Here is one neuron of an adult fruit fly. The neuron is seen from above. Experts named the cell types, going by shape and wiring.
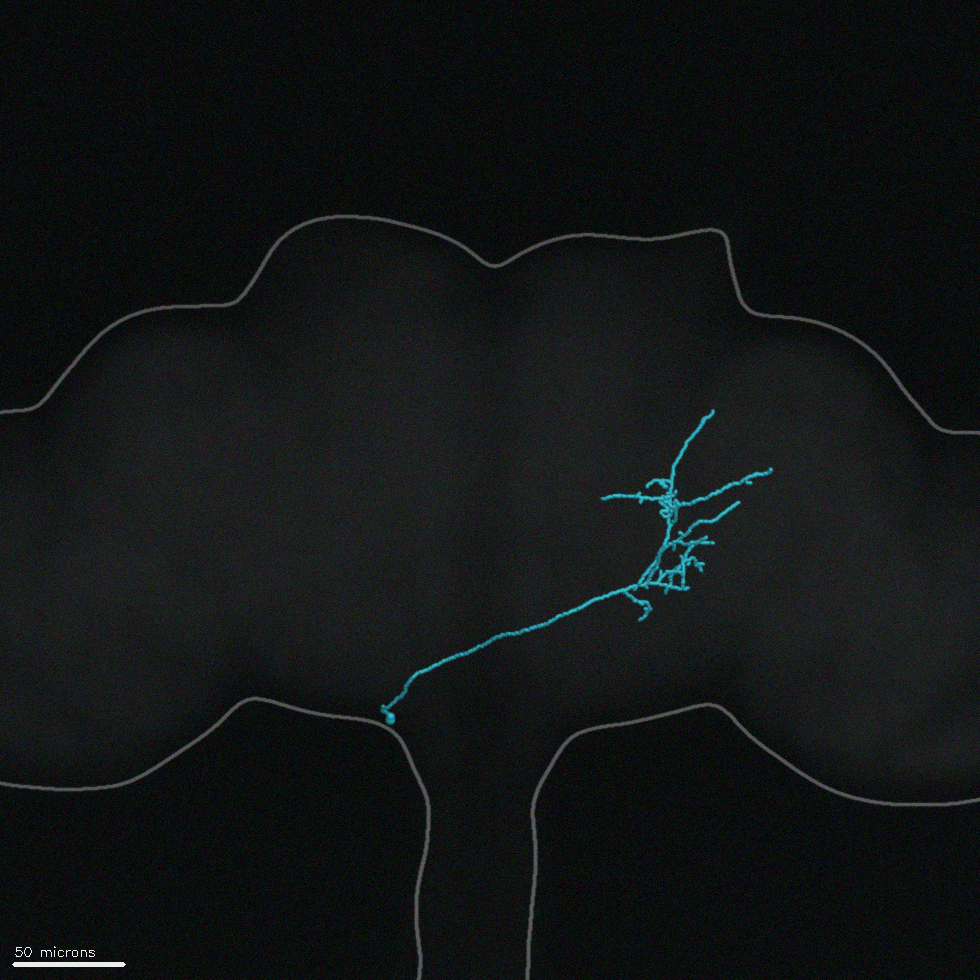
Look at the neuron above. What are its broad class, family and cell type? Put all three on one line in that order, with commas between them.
central-brain intrinsic neuron, hemilineage DM6_posterior, CB1789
